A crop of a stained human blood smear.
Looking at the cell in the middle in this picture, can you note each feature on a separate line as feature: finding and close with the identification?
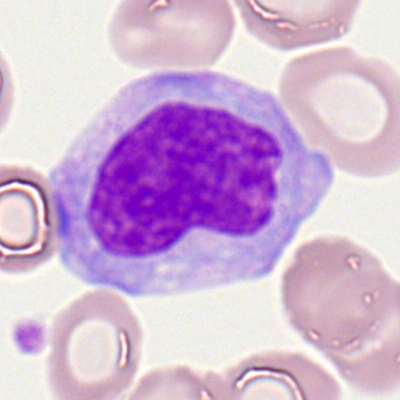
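Outline: irregular, somewhat angular, I'd say, not smoothly round
Nucleus: indented, notch on the lower right side
Chromatin: patchy, darker clumps with paler areas between
Nucleoli: none distinct that I can see
Name: monocyte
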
